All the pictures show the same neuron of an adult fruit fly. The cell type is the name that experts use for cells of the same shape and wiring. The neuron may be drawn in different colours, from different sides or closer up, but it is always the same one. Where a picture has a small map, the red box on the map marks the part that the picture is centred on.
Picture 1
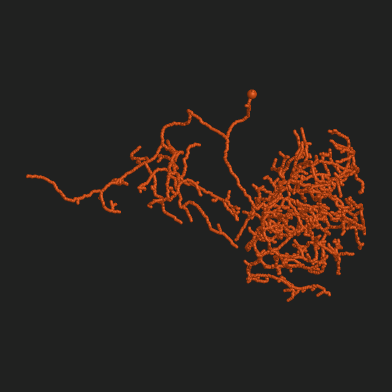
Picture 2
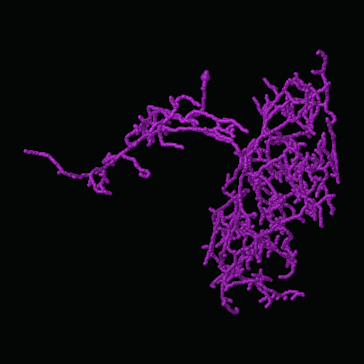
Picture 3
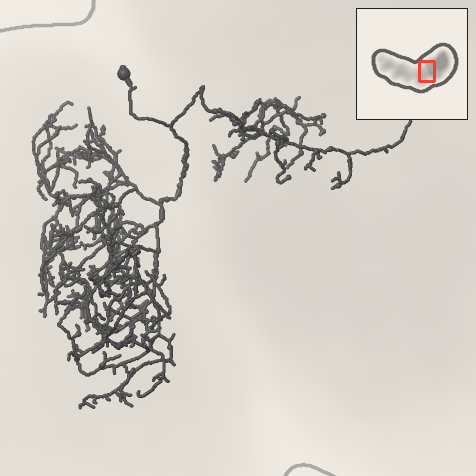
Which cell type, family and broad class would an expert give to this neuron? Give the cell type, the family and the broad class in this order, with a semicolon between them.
LT77; hemilineage VPNp&v1_ventral; visual projection neuron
